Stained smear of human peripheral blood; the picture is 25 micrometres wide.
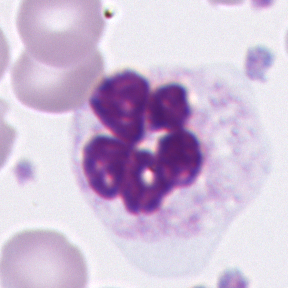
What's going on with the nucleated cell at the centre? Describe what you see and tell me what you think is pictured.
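Notice the lobes bunched around a small clear gap near the middle of the nucleus. Their chromatin is dense and dark purple, and there are no nucleoli to be found in them. Fine pinkish-lilac granules are sprinkled through the cytoplasm. So that one's a segmented neutrophil.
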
